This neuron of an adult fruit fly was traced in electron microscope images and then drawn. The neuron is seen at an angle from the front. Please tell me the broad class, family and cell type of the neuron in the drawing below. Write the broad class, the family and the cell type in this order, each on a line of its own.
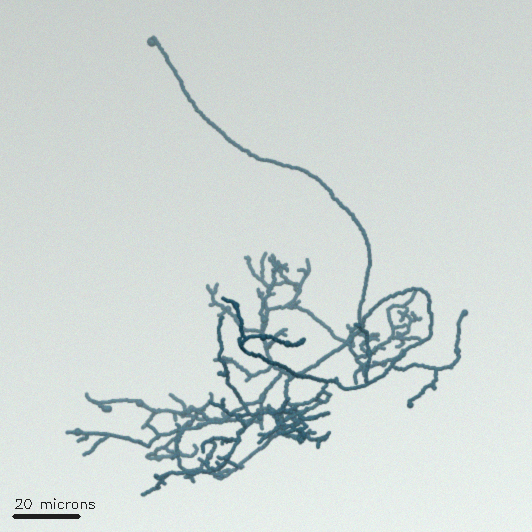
nerve-cord intrinsic neuron
hemilineage 23B
IN23B079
